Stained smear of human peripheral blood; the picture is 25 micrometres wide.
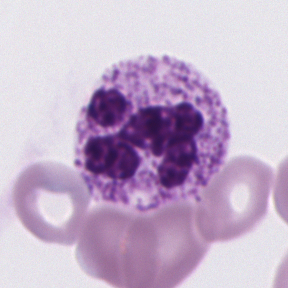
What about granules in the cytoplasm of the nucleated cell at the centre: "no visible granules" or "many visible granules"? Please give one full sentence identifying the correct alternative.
A large number of visible granules lies in the cytoplasm of this cell.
